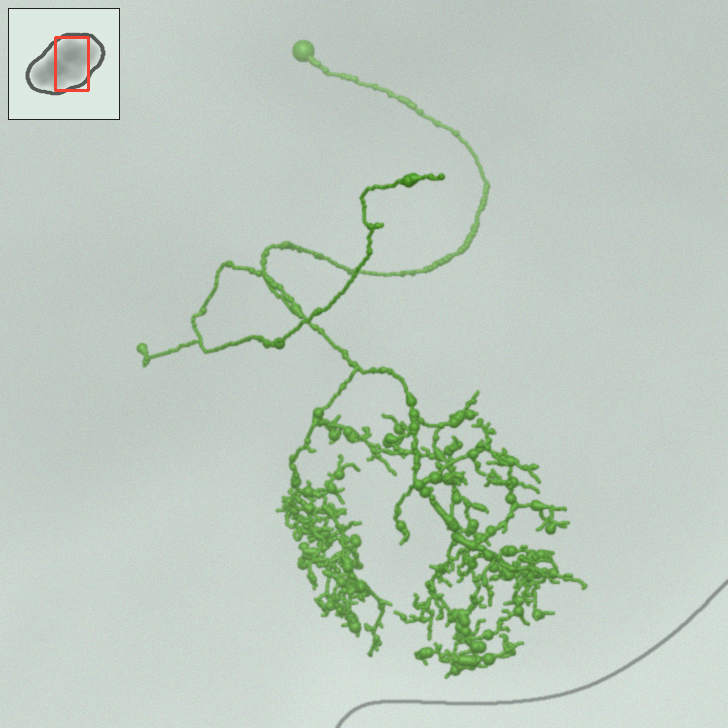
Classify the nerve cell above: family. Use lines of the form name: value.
family: hemilineage 23B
